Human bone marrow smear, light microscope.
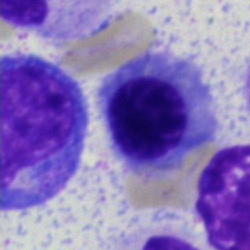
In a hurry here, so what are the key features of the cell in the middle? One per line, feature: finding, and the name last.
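Border: irregular, with small ruffled projections along the upper right edge
Nucleus: sitting off-centre, toward the left side
Chromatin: dark purple and densely condensed
Cytoplasm: pale blue
Name: erythroblast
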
